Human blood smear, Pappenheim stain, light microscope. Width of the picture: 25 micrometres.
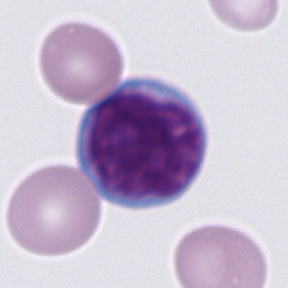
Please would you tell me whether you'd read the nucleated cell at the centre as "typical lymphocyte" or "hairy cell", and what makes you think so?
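This is a typical lymphocyte. What decides it is the cytoplasm, which forms only a thin rim around the nucleus.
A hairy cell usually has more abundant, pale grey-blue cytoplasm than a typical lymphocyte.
The nucleus is round in outline and about 10 micrometres across, inside a cell about 12 micrometres across. You will also see a smooth, round cell outline, no distinct nucleolus, and no visible granules in the cytoplasm.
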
